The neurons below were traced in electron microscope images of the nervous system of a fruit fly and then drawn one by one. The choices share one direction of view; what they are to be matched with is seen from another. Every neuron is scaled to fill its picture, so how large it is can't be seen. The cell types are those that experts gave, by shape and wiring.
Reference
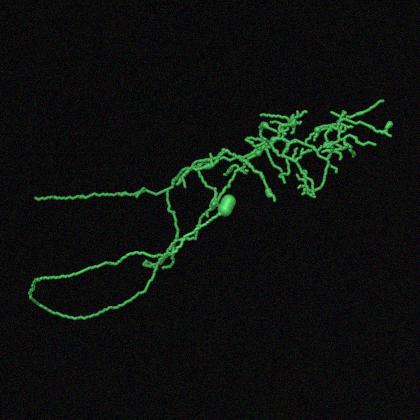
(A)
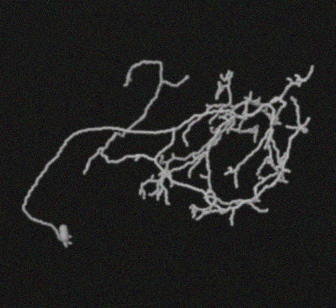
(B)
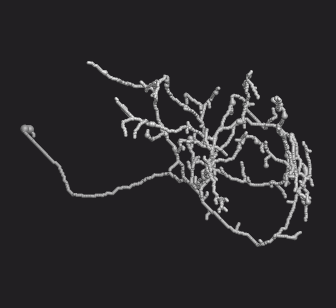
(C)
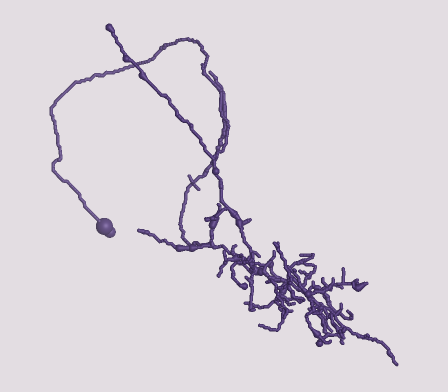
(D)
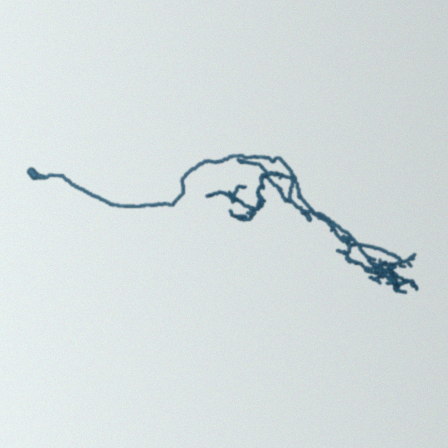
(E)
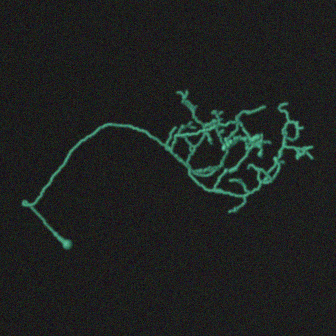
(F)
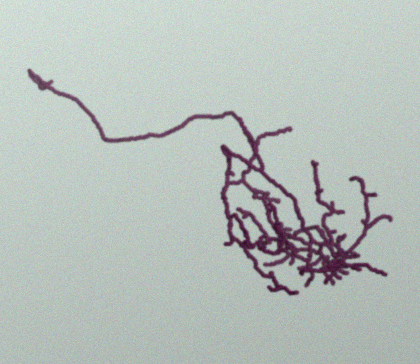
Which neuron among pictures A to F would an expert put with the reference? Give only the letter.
C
